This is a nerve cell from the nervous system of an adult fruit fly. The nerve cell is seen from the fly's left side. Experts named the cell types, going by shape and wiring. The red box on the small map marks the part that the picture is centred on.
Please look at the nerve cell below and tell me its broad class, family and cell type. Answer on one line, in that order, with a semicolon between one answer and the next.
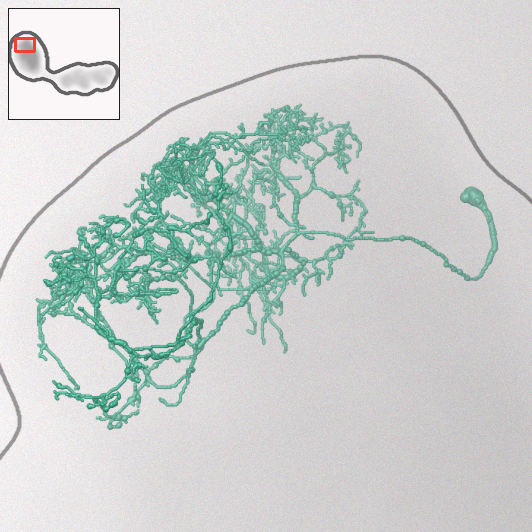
central-brain intrinsic neuron; hemilineage DL2_dorsal; SMP179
